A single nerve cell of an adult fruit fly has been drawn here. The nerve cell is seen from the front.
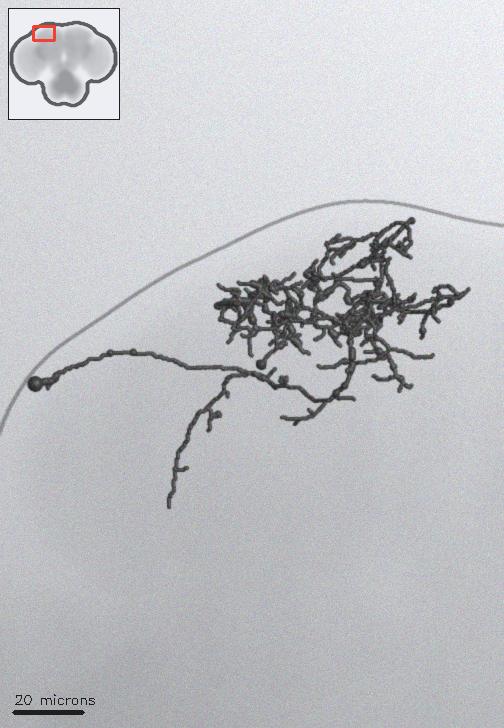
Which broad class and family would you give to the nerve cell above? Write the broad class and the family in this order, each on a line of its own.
central-brain intrinsic neuron
hemilineage SLPpl1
